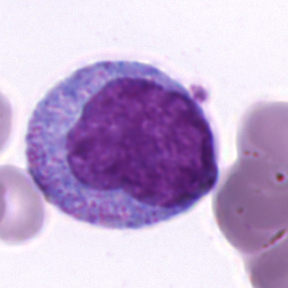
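Promyelocyte, the nucleated cell at the centre. Its nucleus sits off-centre toward the right and, as far as I can judge, takes up more than half of the cell. On the left the cytoplasm forms its widest rim, and fine pink-purple granules are scattered through it.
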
